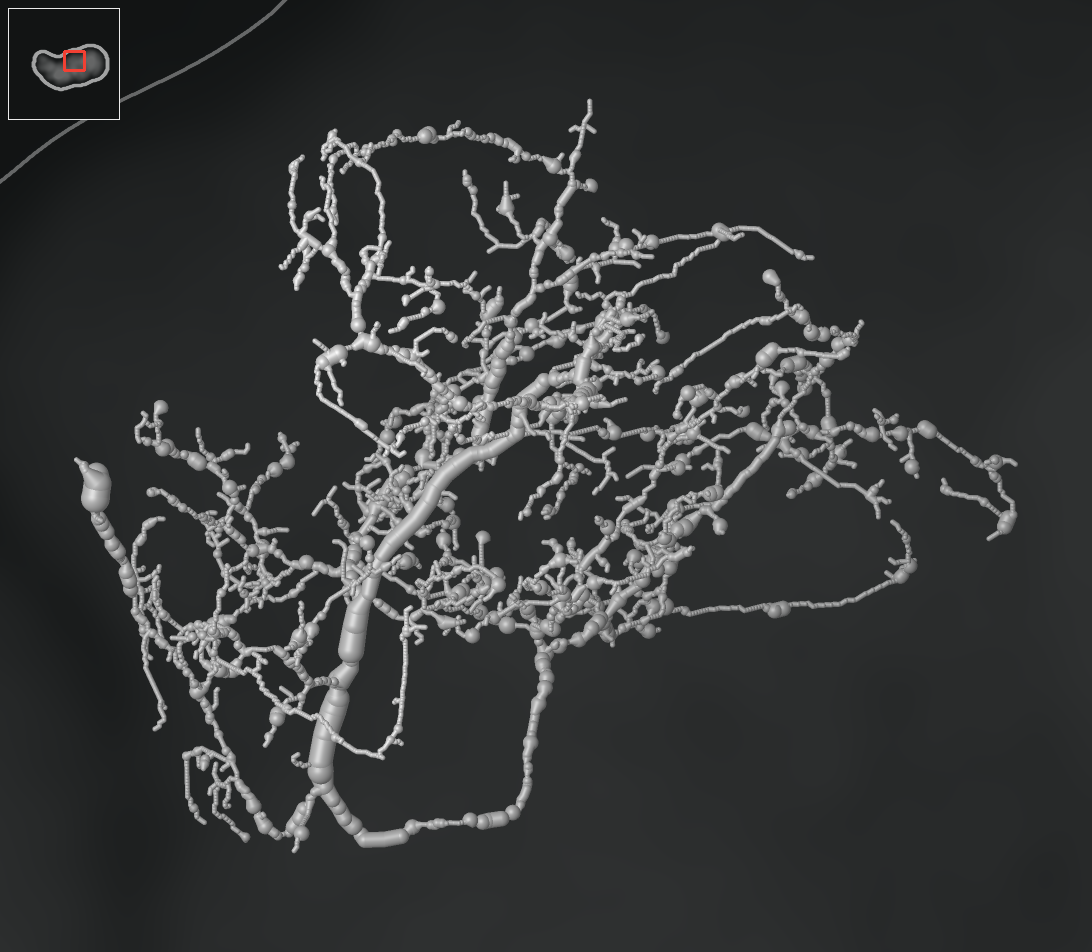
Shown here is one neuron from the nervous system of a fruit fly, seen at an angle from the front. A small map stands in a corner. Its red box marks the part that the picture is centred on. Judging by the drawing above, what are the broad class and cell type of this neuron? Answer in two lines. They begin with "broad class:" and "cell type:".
broad class: central-brain intrinsic neuron
cell type: PLP094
